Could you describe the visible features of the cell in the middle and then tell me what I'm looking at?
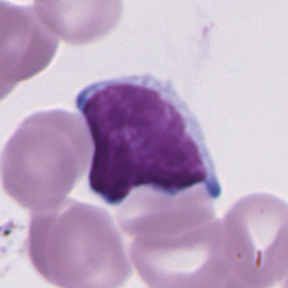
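Notice the cytoplasm lying mostly along the top and right side of the nucleus. Its outer edge at the upper right is ragged, not smooth. The chromatin is dense, dark purple and coarsely mottled; no granules appear in the cytoplasm. This is a typical lymphocyte.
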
